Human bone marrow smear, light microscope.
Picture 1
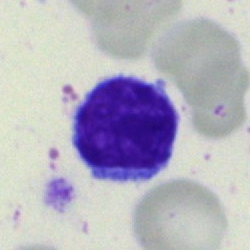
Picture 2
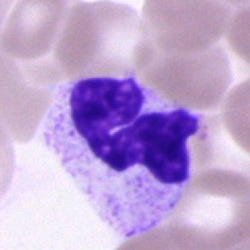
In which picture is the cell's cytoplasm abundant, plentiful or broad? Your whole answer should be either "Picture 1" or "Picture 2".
Picture 2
